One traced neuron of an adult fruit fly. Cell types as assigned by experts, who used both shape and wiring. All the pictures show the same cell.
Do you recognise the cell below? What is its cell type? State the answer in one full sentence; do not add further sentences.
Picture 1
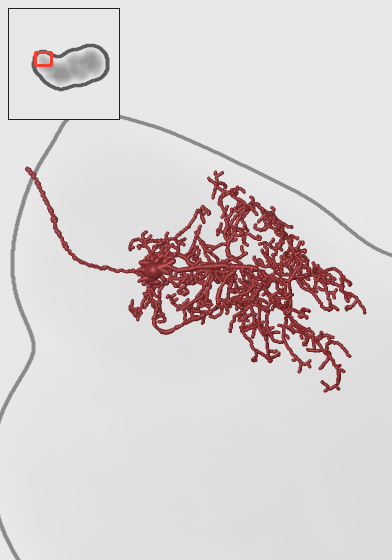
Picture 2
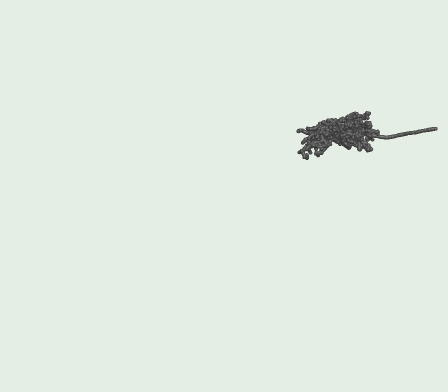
Within the cell type MNad08 sits this neuron.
